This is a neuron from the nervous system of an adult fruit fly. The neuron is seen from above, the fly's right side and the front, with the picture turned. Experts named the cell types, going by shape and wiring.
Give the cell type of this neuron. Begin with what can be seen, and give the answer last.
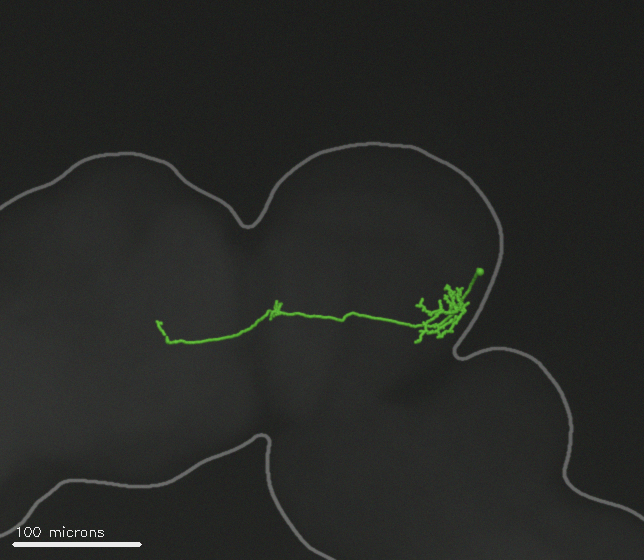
The cell body can be seen on the right of the picture. By the scale bar it is about 250 microns wide in this view. Its broad class is visual projection neuron. It is of cell type MeTu4e.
